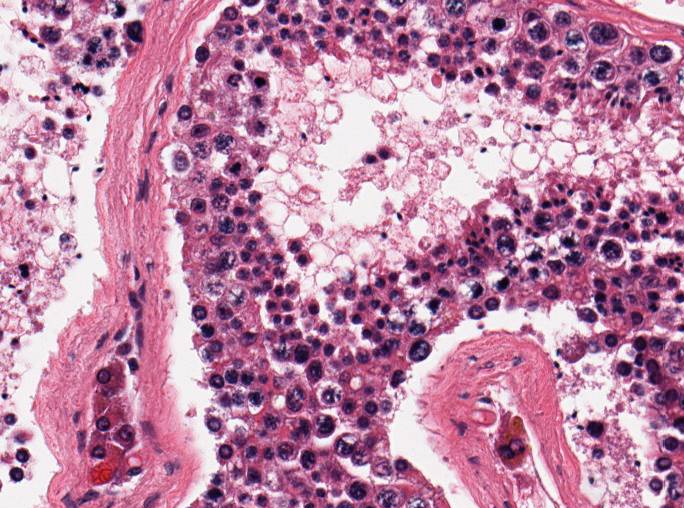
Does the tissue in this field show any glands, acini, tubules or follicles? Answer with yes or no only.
Yes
